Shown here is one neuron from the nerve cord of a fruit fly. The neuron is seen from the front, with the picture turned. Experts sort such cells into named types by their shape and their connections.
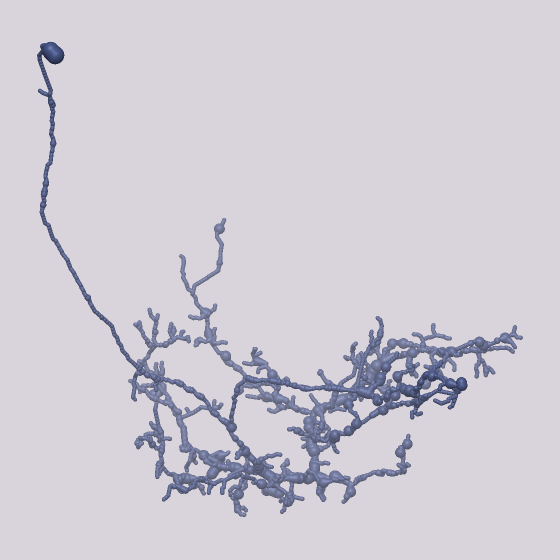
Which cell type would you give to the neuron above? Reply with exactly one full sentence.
The neuron here falls under cell type IN13B067.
